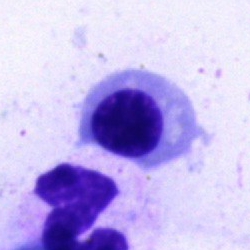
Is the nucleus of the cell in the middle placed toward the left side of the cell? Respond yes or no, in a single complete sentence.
Yes, this cell carries its nucleus toward the left side.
